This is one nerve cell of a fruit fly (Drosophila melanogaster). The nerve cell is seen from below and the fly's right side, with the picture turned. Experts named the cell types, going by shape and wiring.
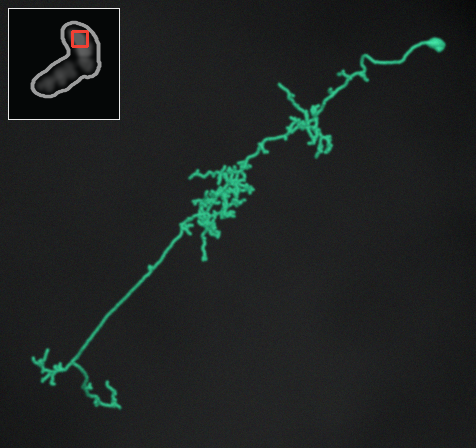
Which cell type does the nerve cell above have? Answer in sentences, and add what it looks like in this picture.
It is of cell type TmY18. Its broad class is optic-lobe intrinsic neuron. Its cell body lies at the upper right of the picture. In this view it is about as wide as it is tall.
